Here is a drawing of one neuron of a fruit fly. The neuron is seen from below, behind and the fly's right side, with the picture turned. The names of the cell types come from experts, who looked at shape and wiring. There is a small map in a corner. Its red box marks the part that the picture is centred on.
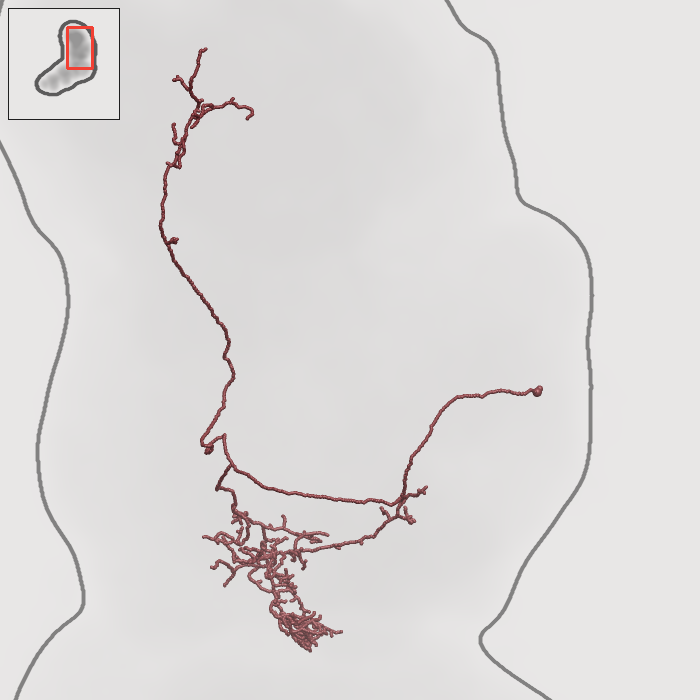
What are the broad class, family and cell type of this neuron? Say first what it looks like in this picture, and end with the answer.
The cell body is on the right of the picture. Dozens of branch ends can be seen. Its broad class is central-brain intrinsic neuron. Its family is hemilineage LALv1_ventral. It is of cell type CB2674.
